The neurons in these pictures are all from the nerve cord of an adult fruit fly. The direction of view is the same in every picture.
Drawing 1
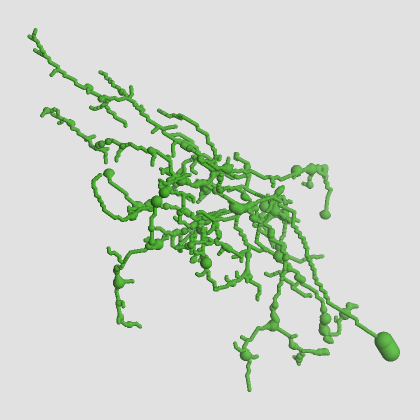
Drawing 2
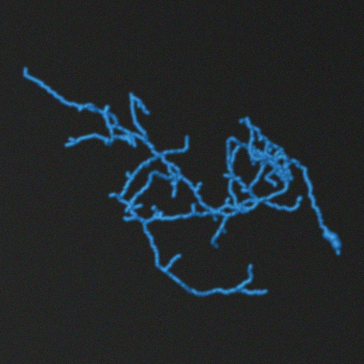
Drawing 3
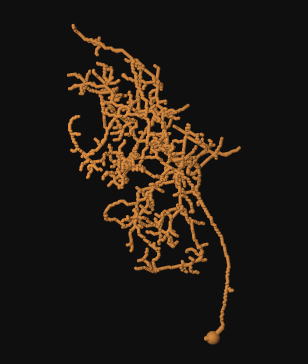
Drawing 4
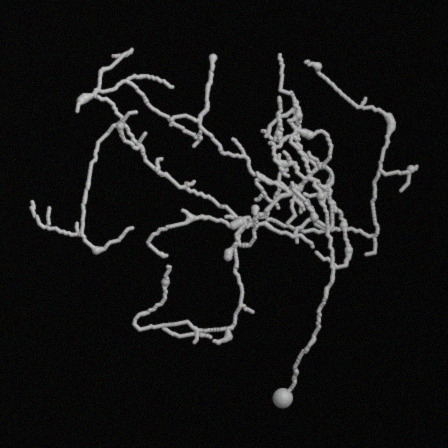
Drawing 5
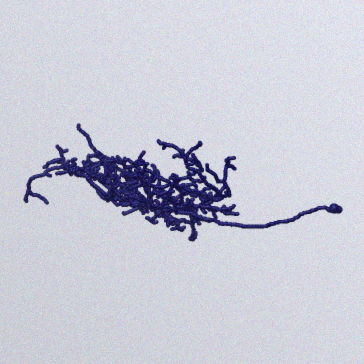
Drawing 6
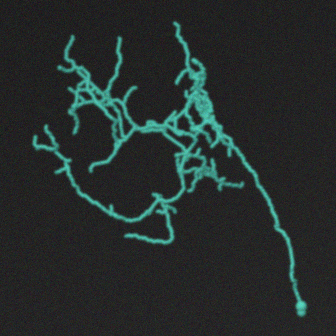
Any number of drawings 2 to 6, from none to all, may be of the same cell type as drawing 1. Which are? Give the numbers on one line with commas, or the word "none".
3, 5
